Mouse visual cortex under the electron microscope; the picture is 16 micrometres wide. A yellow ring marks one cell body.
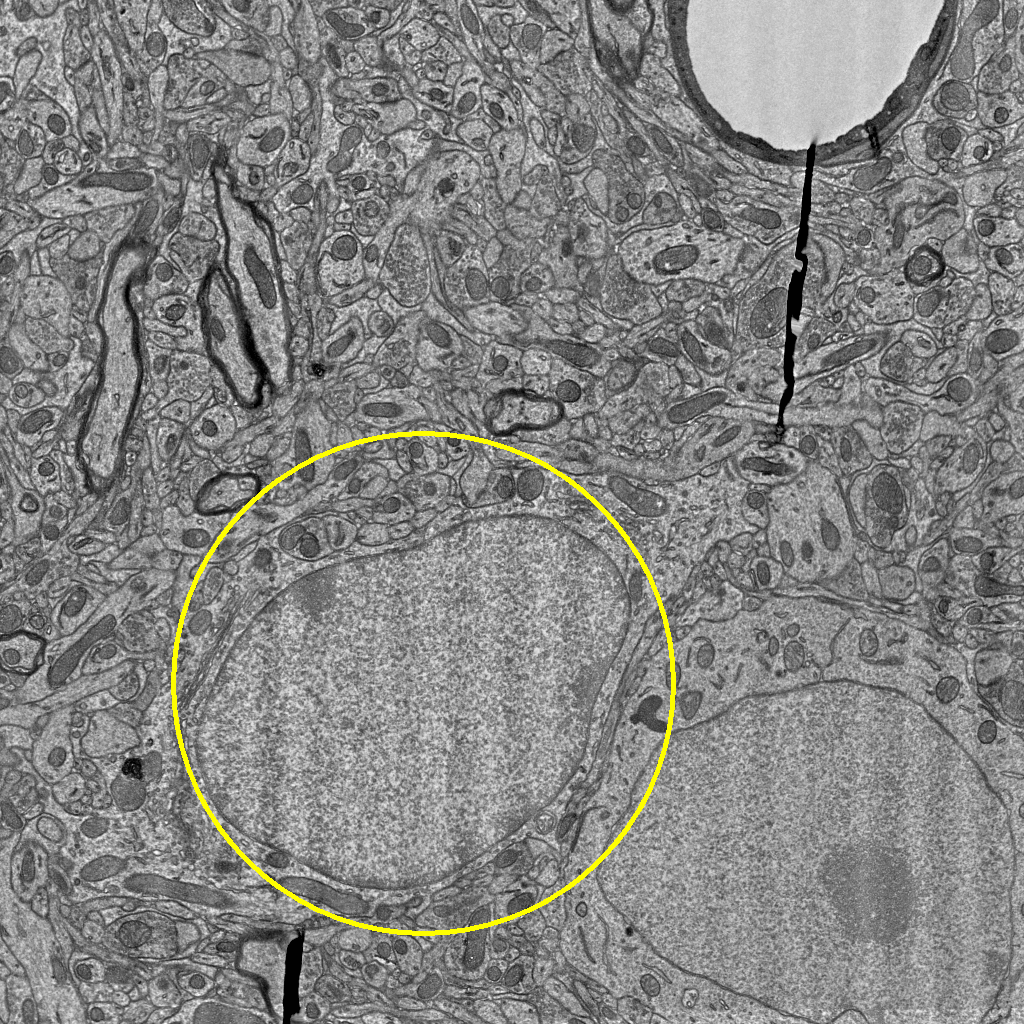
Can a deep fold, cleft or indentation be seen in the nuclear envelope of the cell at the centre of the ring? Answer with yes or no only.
No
